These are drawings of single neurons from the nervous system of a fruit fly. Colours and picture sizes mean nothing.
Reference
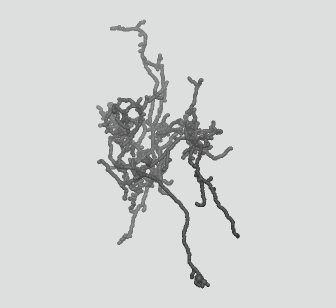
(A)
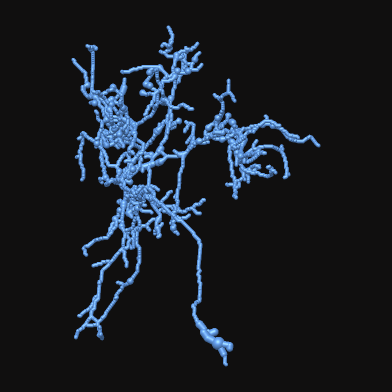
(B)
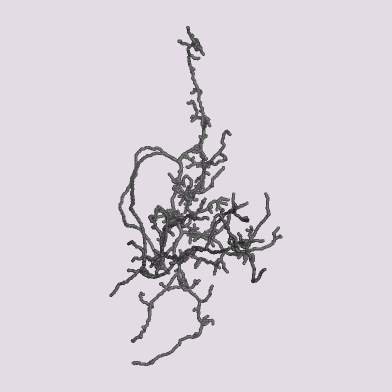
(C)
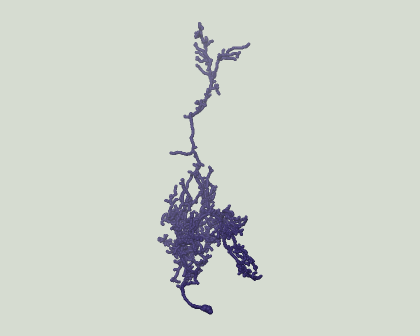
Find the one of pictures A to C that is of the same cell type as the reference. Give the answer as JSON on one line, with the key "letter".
{"letter": "A"}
